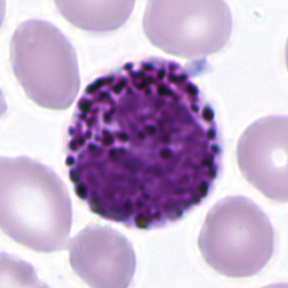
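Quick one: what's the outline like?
Round.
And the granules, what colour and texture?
Very dark purple to nearly black, and coarse, so each dot stands out separately.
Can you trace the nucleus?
Not really, since the granules lie over it and hide its outline.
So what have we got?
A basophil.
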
